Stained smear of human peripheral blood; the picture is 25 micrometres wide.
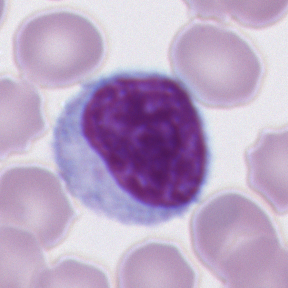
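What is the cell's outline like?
Smooth and nearly round; cell about 14 micrometres across.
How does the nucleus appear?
Smooth edge, no lobes or deep indentation; lies toward the upper right and fills about 60% of the cell's area. Chromatin dark purple, coarsely clumped, paler patches between clumps.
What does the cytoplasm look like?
Pale greyish-blue crescent, widest on the lower left.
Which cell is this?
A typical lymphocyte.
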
